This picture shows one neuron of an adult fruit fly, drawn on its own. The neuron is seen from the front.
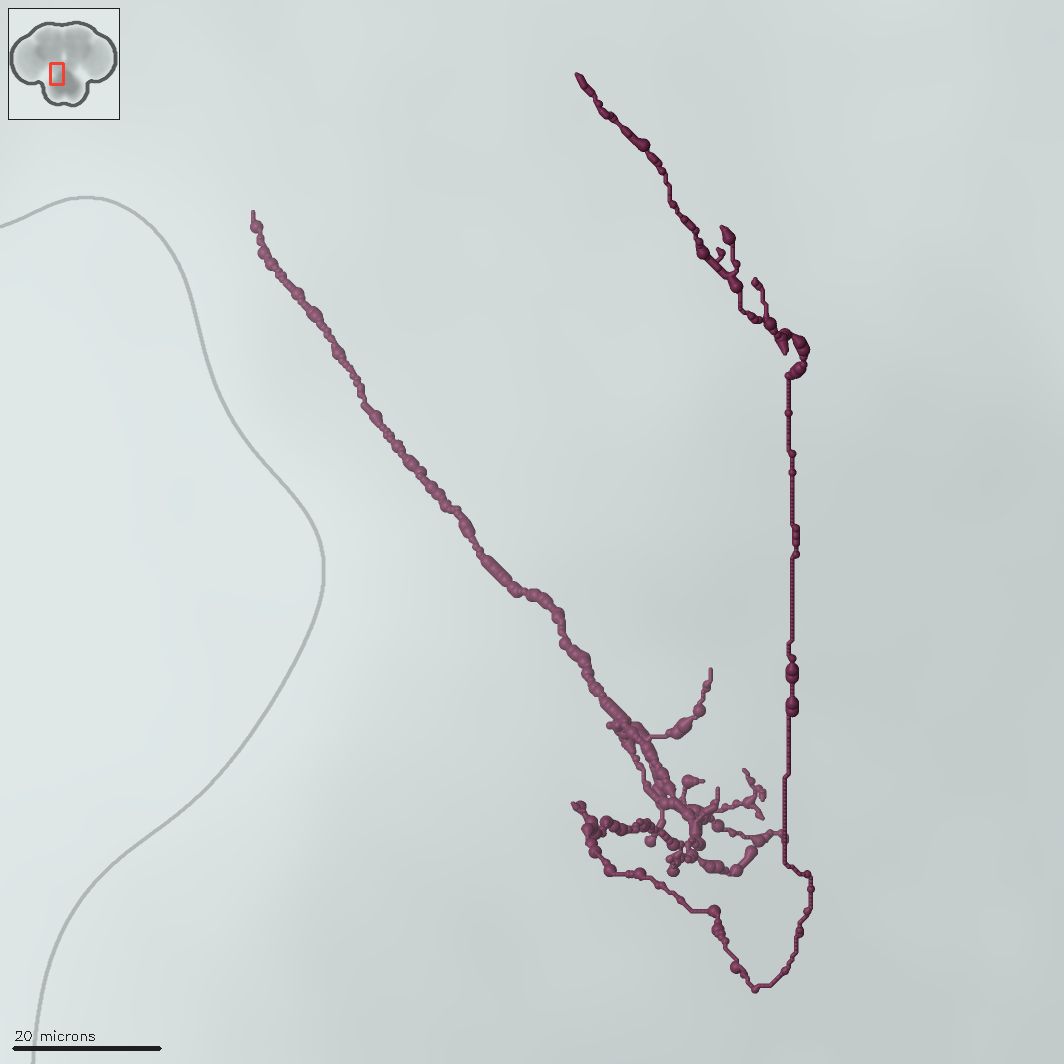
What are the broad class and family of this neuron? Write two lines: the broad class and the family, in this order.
sensory neuron ascending to the brain
class mechanosensory proprioceptive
